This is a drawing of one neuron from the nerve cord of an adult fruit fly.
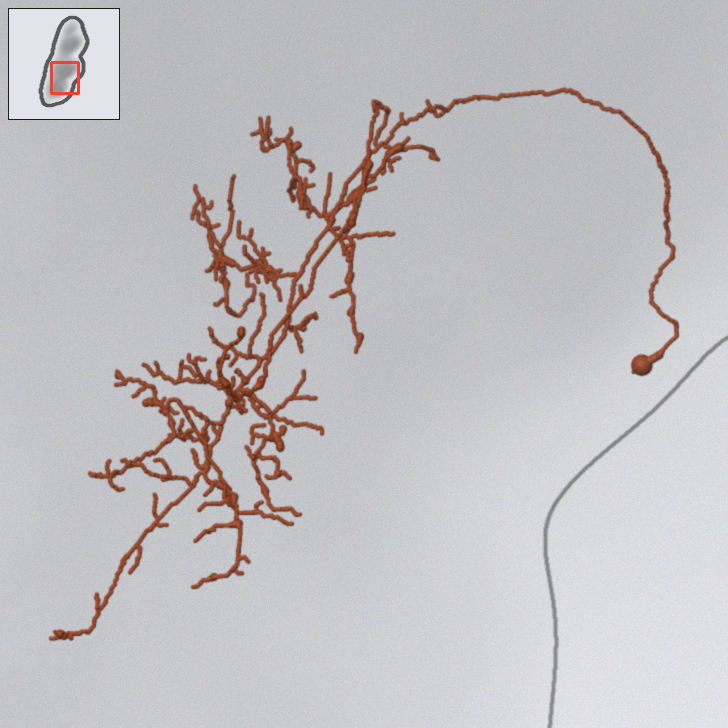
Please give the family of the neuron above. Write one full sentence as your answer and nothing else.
For this neuron, the family is hemilineage 05B.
